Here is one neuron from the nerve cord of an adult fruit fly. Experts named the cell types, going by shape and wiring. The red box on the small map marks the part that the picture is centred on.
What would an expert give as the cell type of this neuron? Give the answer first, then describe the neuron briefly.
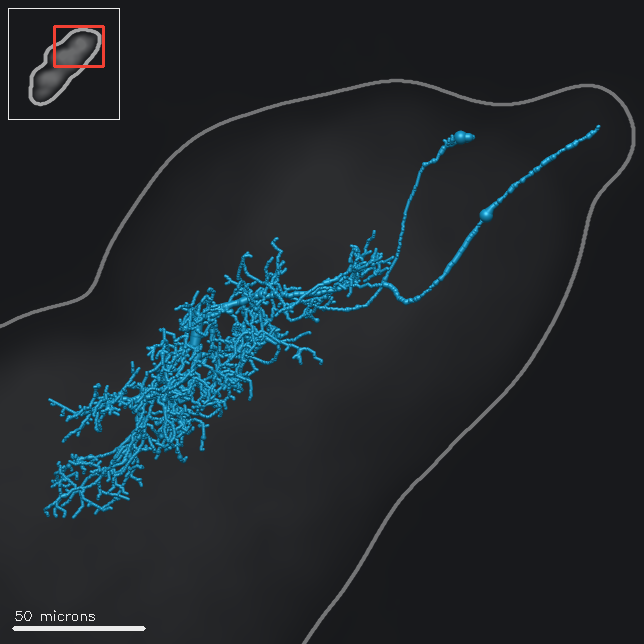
It is of cell type AN07B018. It is an ascending neuron. From left to right in the picture it spans about 200 microns. As drawn here it is wider than it is tall.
